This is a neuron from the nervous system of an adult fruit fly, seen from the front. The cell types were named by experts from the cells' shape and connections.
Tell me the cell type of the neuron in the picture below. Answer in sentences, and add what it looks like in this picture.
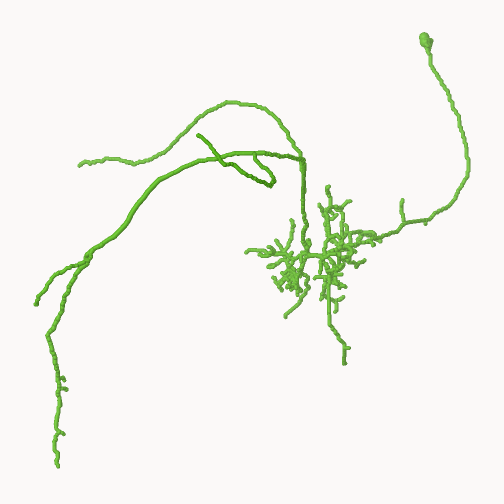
It is of cell type IN18B038. It is a nerve-cord intrinsic neuron. Its cell body lies at the upper right of the picture. Dozens of branch ends can be seen.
